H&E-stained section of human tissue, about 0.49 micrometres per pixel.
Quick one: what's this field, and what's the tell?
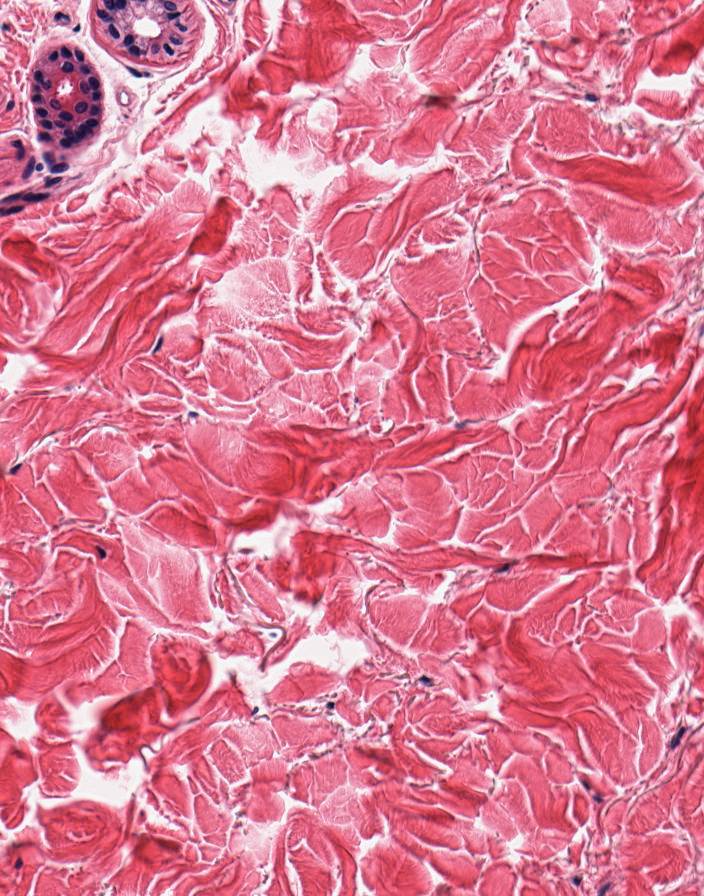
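Dermis occupies nearly the whole field as thick eosinophilic collagen bundles running in many different directions.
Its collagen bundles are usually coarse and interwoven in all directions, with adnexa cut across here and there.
A few small round tubular profiles in the top-left corner are lined by cuboidal cells with dark round nuclei around the lumen. No fat cells are present.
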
